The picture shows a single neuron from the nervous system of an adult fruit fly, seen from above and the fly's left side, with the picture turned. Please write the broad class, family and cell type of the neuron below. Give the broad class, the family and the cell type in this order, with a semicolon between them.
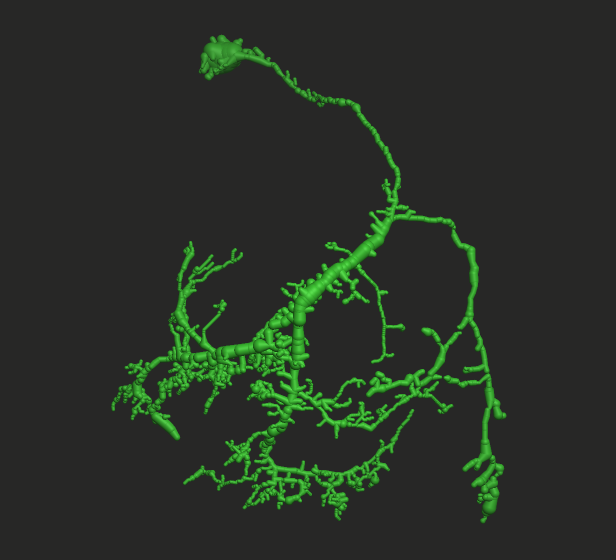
nerve-cord intrinsic neuron; hemilineage 03B; IN03B001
